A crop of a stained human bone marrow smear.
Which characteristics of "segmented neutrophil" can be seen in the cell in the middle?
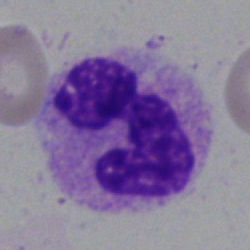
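Start with the nucleus: it forms two large masses, one upper left and one lower right, and the lower-right one is elongated and curved.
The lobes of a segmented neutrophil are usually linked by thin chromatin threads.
The chromatin is dark purple and coarsely clumped, with paler patches between the clumps. Fine, dust-like violet granules are spread all through the cytoplasm.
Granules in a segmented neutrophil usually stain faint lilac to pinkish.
These look violet instead, so their colour is the point that does not match.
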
